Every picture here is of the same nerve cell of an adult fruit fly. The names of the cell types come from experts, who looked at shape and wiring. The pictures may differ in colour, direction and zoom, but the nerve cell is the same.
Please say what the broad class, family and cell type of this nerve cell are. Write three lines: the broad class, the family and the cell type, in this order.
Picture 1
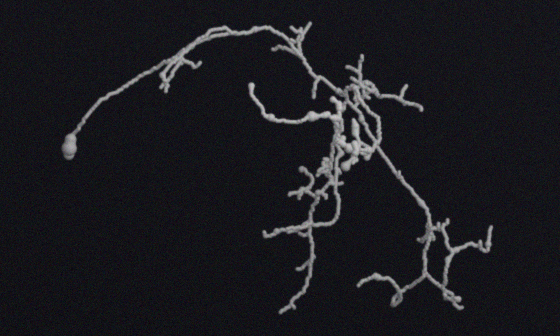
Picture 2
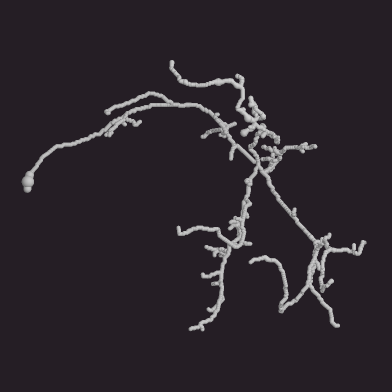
nerve-cord intrinsic neuron
hemilineage 09A
IN09A063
